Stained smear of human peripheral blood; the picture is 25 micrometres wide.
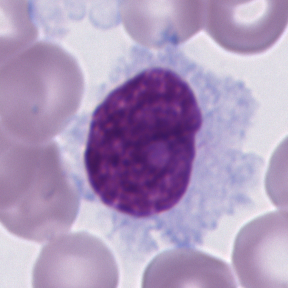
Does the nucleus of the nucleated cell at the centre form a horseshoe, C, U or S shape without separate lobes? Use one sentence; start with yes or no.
No, the cell's nucleus is gathered into one compact round or oval mass.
